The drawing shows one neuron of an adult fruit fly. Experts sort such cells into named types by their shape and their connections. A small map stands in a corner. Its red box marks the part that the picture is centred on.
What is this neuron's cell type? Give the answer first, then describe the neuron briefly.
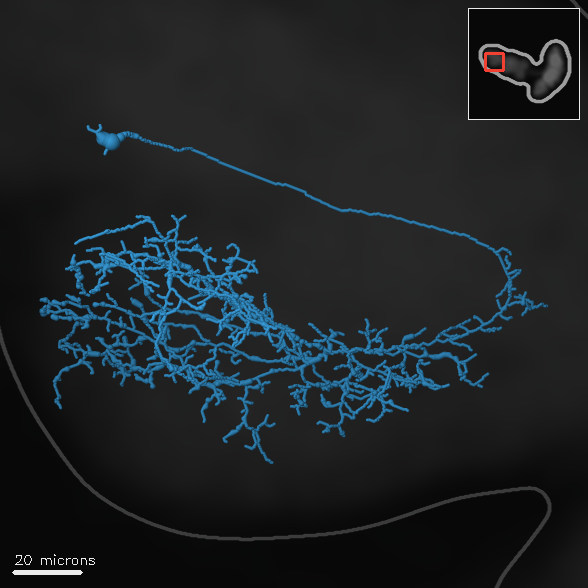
It is of cell type IN12B024_c. Its broad class is nerve-cord intrinsic neuron. It is in the nerve cord and does not reach the brain. Its cell body lies at the upper left of the picture. The picture shows more than a hundred branch ends.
